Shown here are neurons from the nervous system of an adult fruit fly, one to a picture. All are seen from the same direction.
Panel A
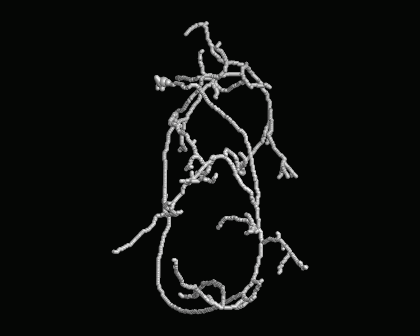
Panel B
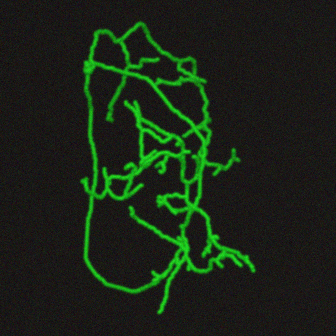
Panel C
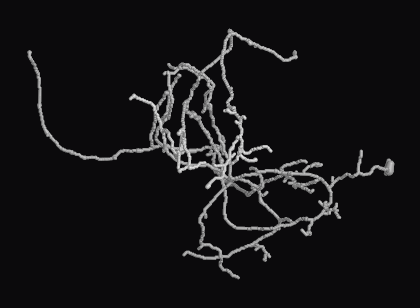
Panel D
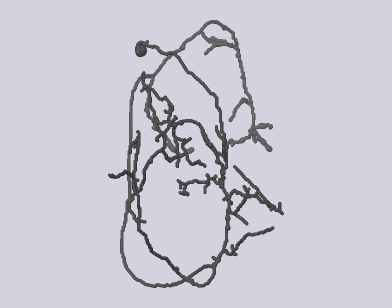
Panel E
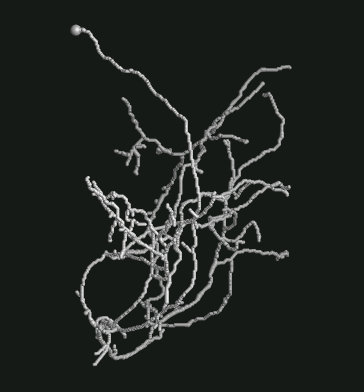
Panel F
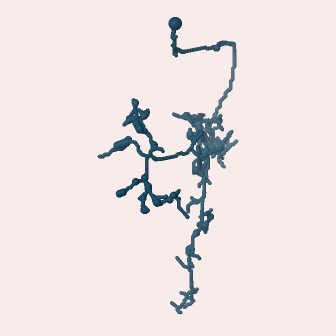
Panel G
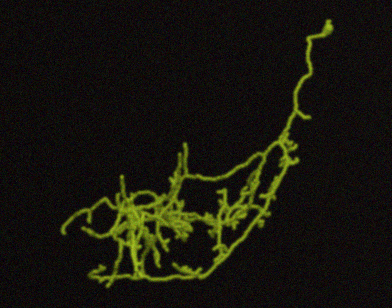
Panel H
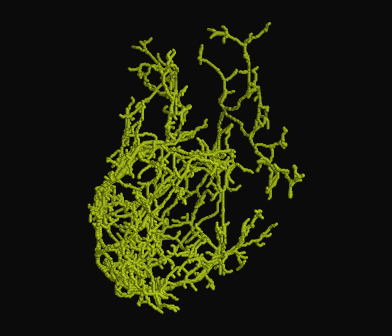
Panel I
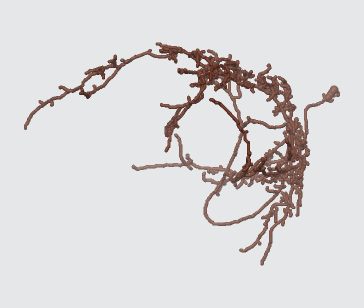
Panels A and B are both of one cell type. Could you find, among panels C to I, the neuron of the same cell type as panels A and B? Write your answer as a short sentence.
The neuron in panel D is of the same cell type.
